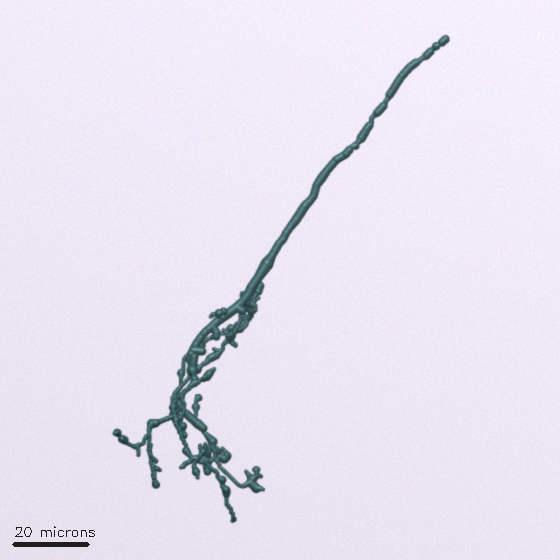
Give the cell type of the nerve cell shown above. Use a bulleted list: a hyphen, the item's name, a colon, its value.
- cell type: SNpp37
